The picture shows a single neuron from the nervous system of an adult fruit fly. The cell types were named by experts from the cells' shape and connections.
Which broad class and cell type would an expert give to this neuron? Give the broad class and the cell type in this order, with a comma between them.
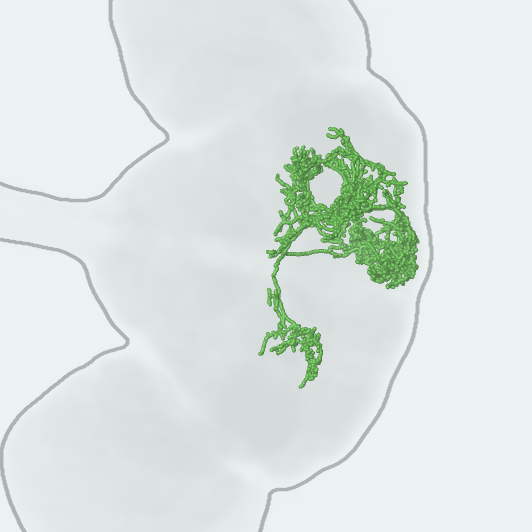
central-brain intrinsic neuron, CRE021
